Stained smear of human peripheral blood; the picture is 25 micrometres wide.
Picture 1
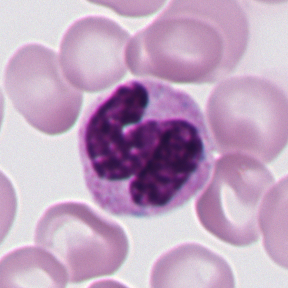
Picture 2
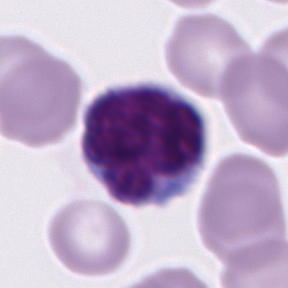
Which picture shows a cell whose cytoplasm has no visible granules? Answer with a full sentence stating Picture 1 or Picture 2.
What picture 2 shows is a cell with no visible granules in its cytoplasm.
